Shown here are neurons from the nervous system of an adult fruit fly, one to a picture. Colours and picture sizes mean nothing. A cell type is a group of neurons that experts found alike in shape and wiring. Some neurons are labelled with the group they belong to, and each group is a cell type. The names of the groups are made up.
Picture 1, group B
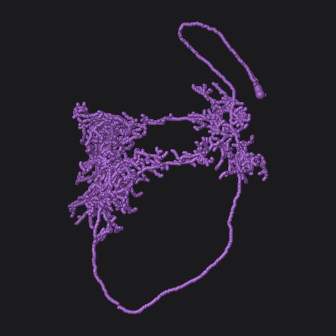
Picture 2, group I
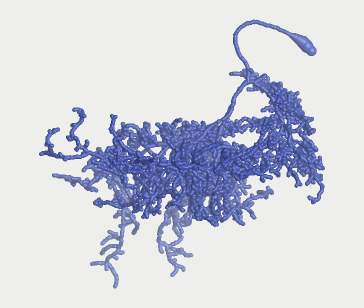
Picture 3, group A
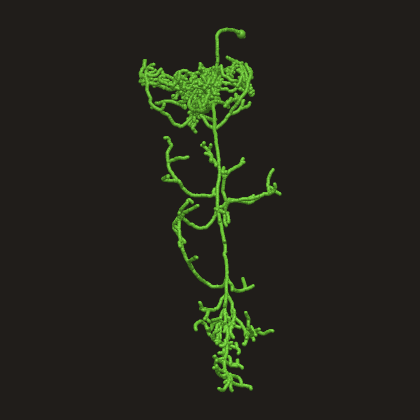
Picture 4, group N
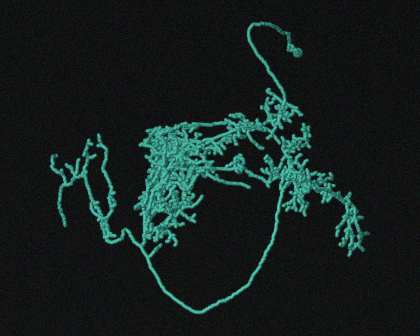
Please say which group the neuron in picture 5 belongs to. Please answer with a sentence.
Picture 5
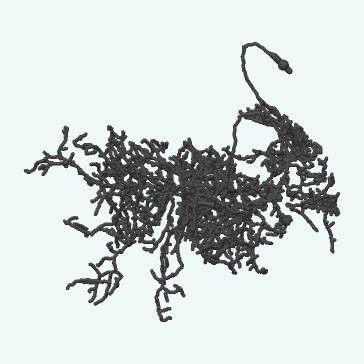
It belongs to group I.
